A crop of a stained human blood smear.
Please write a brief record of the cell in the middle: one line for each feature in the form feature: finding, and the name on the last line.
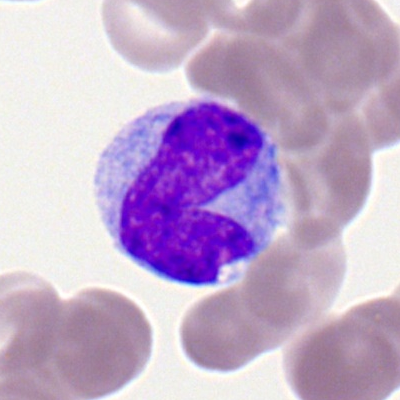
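Nuclear shape: bent, with a deep notch opening to the right
Lobes: none; one single unbroken mass
Nuclear size: more than half of the cell
Chromatin: dark purple, mottled with paler spots
Name: monocyte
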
